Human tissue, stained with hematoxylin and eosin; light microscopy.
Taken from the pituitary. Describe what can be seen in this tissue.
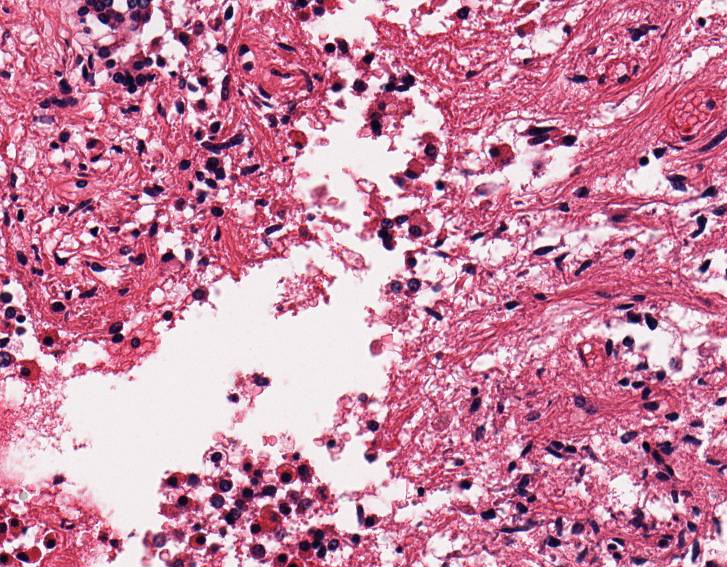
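In the right half, I see wavy pink fibrillary strands running diagonally from the upper right toward the centre. Most of the nuclei scattered through the tissue are small and dark, some round, some elongated. At the bottom edge, just below the empty space, there's a crowded cluster of rounded cells with dark round nuclei. Scattered rounded cells have abundant, strongly pink cytoplasm around a dark nucleus.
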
